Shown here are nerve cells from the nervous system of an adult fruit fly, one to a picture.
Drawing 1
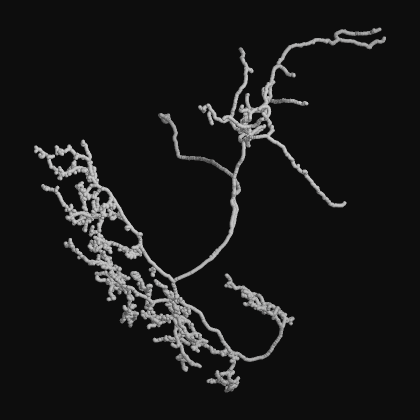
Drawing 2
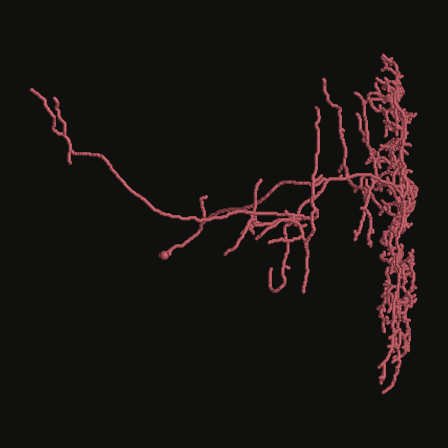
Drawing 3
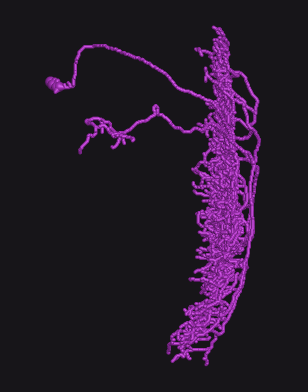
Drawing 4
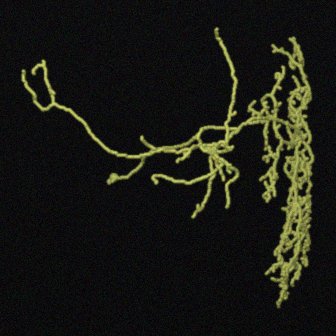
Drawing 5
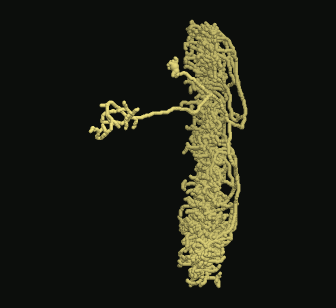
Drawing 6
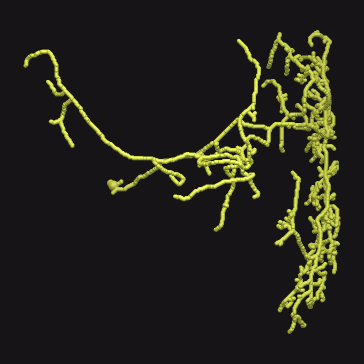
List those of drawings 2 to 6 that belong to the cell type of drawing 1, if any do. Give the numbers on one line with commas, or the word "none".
2, 4, 6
